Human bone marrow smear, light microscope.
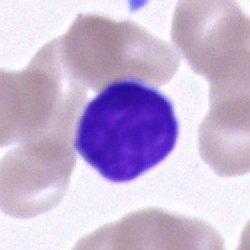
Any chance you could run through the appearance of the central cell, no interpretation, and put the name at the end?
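Let me see: the nucleus takes up nearly the whole cell, and there's no clear rim of cytoplasm left. Its chromatin is dense, a deep purple-blue throughout. I'm looking for a nucleolus, but none is distinct. No granules anywhere in the cell either. This one is a lymphocyte.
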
